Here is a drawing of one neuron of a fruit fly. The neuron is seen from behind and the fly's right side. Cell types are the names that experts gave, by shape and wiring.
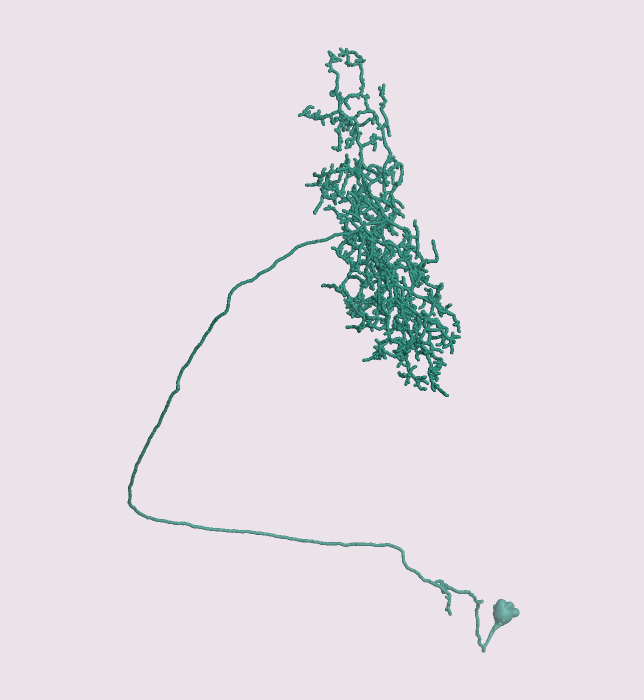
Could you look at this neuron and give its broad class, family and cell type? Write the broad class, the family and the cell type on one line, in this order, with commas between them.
optic-lobe intrinsic neuron, Li, Li20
